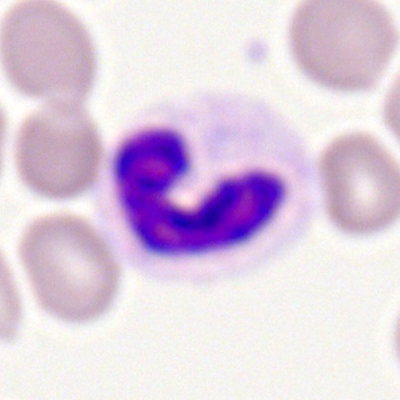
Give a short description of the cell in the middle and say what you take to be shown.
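The outline, I notice, is smooth and rounded. The nucleus looks like a single curved band, bent into a C that opens upward. Around it the cytoplasm is pale pinkish-lilac. So this is a band neutrophil.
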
